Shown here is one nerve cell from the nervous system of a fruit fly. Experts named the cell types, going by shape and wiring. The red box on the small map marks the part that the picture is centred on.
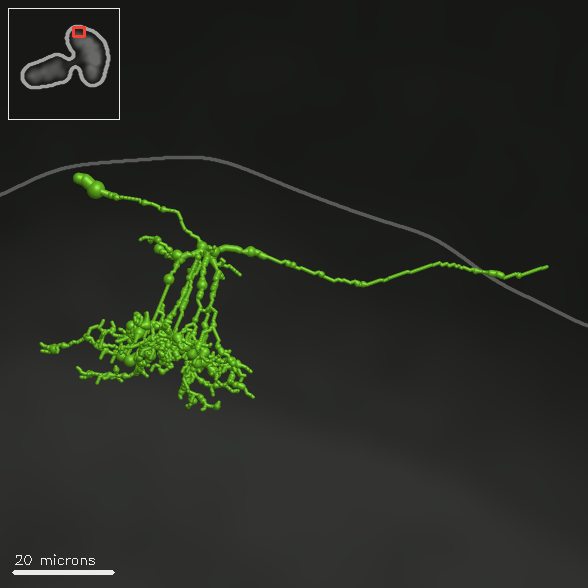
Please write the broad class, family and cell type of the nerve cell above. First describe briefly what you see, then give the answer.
It is in the brain and does not reach the nerve cord. From left to right in the picture it spans about 100 microns. The picture shows dozens of branch ends. Its broad class is optic-lobe intrinsic neuron. Its family is Lawf. Its cell type is Lawf1.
